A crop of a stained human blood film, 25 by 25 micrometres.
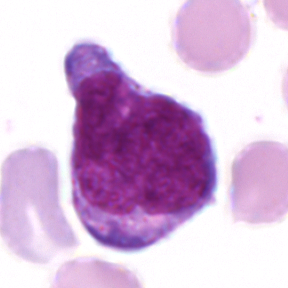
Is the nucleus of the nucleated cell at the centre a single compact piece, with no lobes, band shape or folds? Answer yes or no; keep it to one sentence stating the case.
Yes, this cell's nucleus is a single compact round, oval or kidney-shaped mass, not band-shaped.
